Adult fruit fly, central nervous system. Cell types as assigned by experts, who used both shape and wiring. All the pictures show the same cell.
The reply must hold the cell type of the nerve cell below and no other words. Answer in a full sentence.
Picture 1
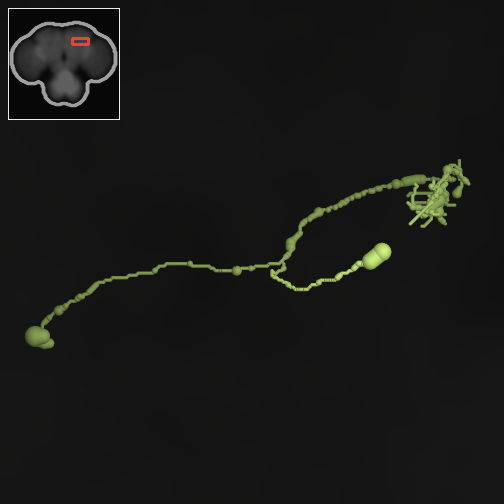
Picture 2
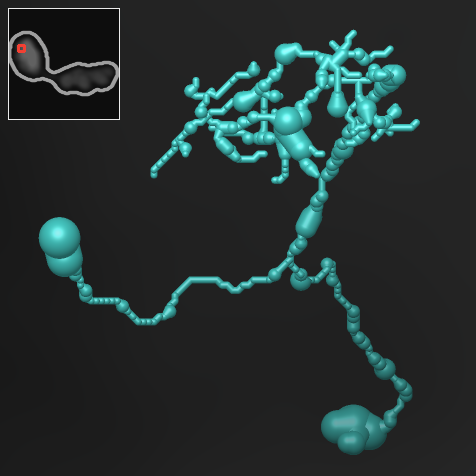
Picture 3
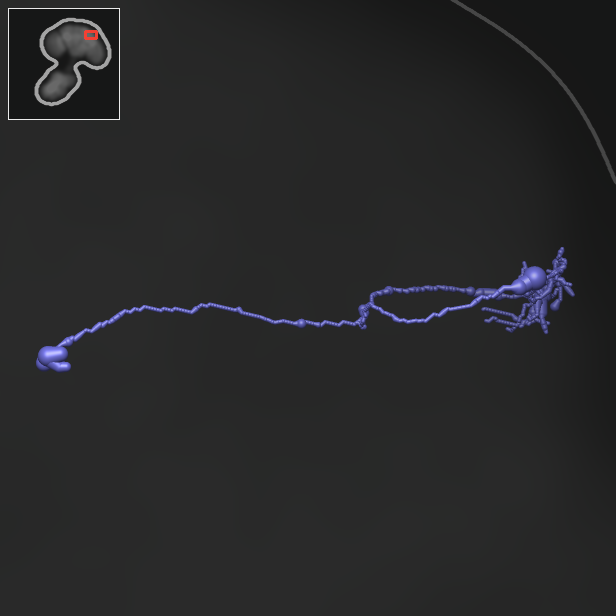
The cell type is TuBu02.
